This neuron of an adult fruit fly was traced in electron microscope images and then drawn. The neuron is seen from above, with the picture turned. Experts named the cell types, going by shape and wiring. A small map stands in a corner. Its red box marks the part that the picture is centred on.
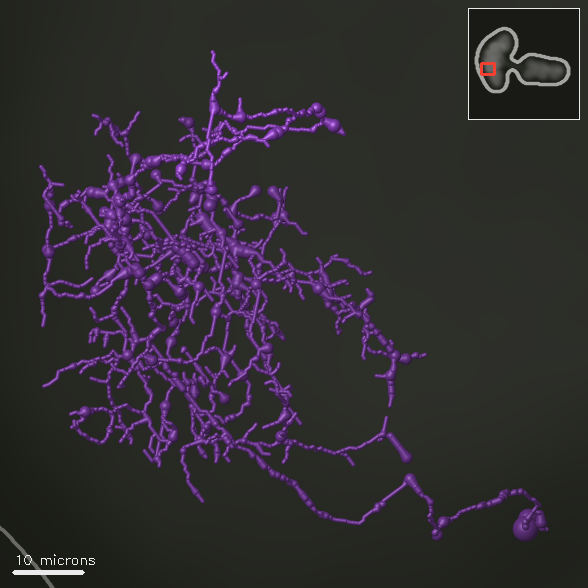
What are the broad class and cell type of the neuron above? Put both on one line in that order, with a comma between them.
central-brain intrinsic neuron, AVLP345_b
